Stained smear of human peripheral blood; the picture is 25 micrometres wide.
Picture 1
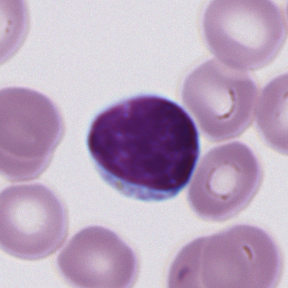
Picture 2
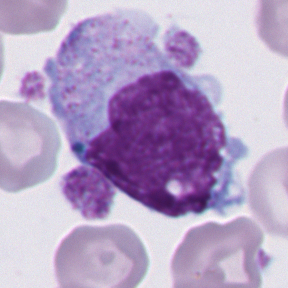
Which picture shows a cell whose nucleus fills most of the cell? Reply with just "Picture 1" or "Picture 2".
Picture 1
